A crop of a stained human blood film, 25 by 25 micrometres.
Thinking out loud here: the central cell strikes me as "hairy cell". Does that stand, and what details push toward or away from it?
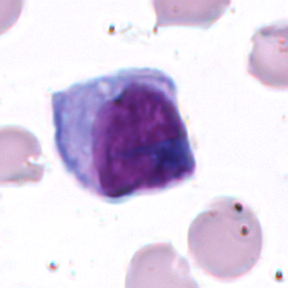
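Not a hairy cell, I'd say; this one is a plasma cell. Start with where the nucleus sits: toward the lower right, off to one side.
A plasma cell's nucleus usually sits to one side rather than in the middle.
Then follow the outline: it is angular, with fairly straight edges.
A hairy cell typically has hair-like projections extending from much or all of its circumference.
Straight edges like these speak against hairy cell. The cell is about 13 micrometres across, about 2 times the width of a whole red cell in the picture. Its nucleus is about 10 micrometres across and fills about 60% of the cell's area.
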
